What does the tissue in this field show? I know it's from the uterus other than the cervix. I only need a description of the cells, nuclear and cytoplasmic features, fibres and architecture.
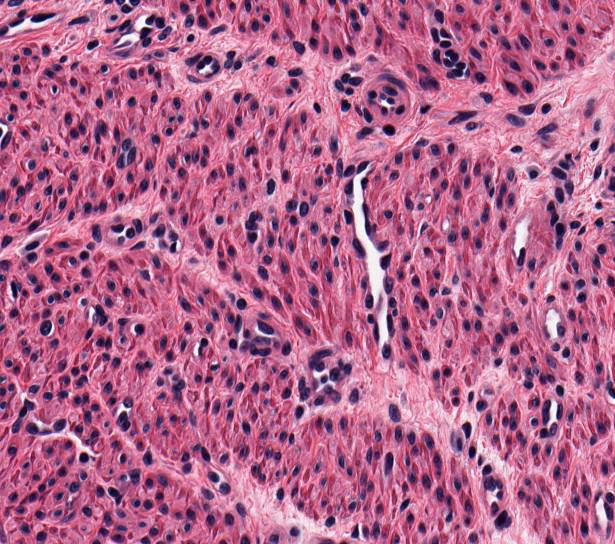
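Field entirely occupied by a dense, crowded sheet of spindle cells. Cells arranged in fascicles running in differing directions. Cytoplasm pink and abundant; cell borders indistinct. No glands or epithelium anywhere in field. No fat cells seen.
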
